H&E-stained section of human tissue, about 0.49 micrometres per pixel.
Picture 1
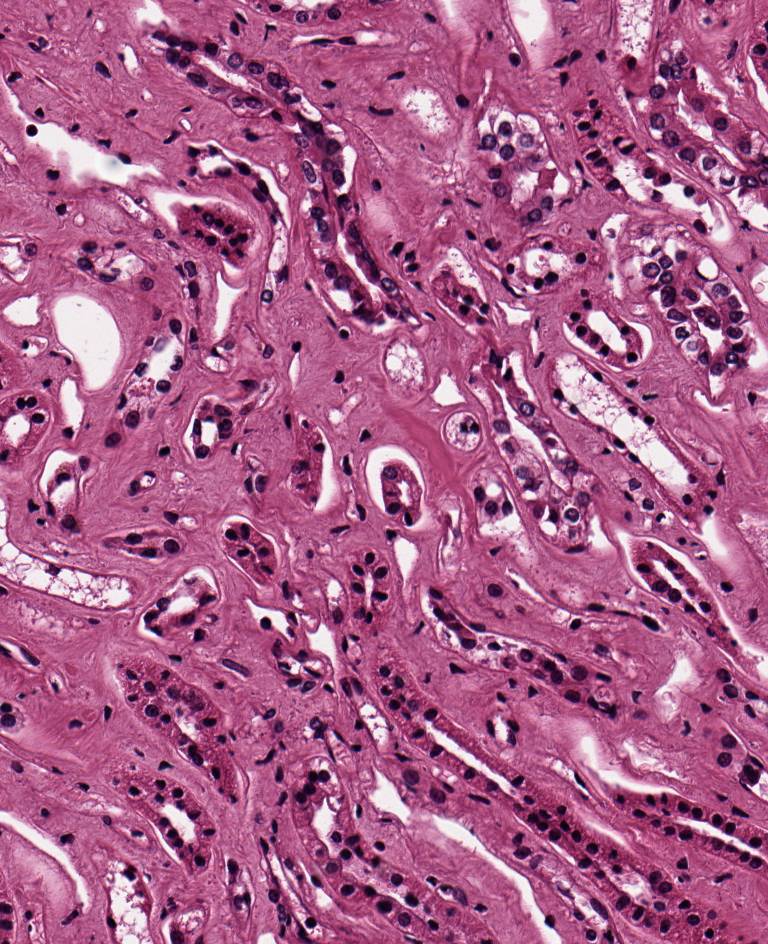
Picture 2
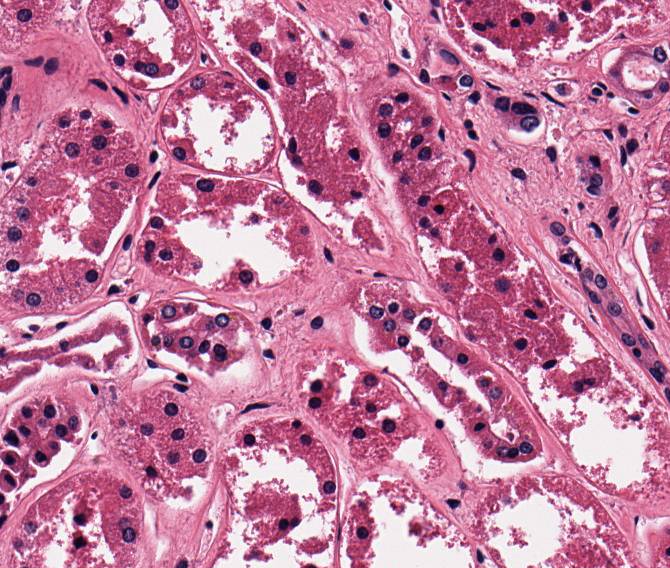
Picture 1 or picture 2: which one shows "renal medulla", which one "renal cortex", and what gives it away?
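The renal medulla is in picture 1 and the renal cortex in picture 2. In the renal medulla, the tubules are lined by a single layer of cuboidal cells with round dark nuclei, and many of their lumens are narrow slits rather than wide open spaces. Cells in several tubules, some of them at the upper right, have pale, finely vacuolated cytoplasm. The stroma between these tubules holds scattered small dark spindle-shaped nuclei. The renal cortex, by contrast, consists of closely packed tubules and nests of epithelial cells with abundant granular eosinophilic cytoplasm, separated by thin pink fibrous septa. Many of its tubule lumina contain loose, flocculent pink granular material. Its stroma is widest at the upper right, where pink collagen carries scattered spindle-shaped nuclei.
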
